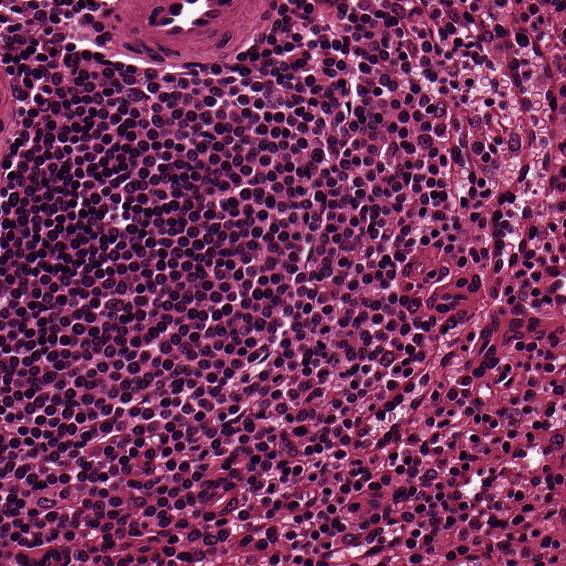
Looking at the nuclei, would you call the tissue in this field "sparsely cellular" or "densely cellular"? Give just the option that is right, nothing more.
Densely cellular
